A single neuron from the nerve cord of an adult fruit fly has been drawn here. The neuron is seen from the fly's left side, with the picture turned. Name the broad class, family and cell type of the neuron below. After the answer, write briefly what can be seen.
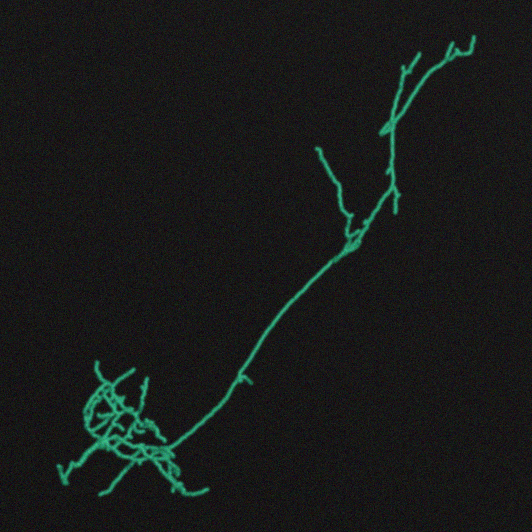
It is a sensory neuron entering the nerve cord. The name of its family is class mechanosensory proprioceptive. Its cell type is SNpp31. No cell body is drawn. As drawn here it is about as wide as it is tall.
